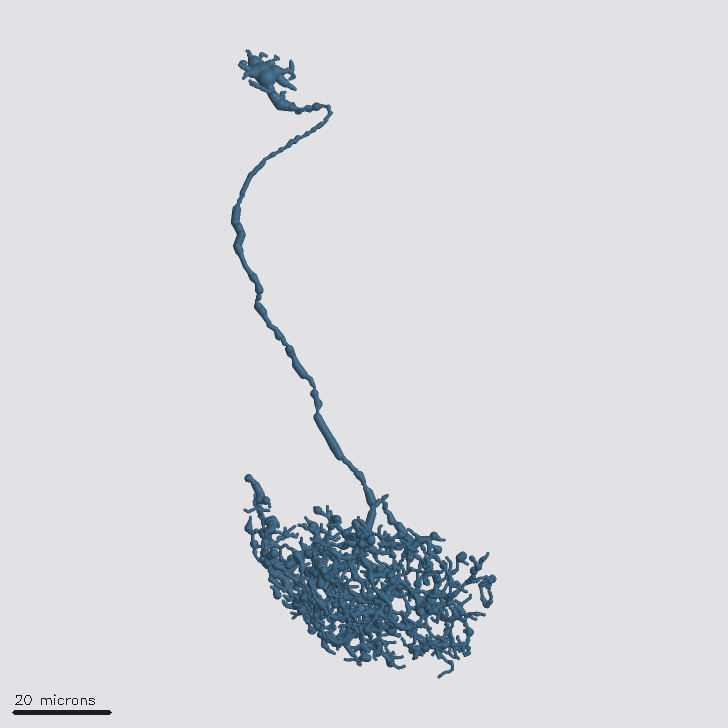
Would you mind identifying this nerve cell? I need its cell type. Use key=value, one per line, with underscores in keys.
cell_type=AVLP419_a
